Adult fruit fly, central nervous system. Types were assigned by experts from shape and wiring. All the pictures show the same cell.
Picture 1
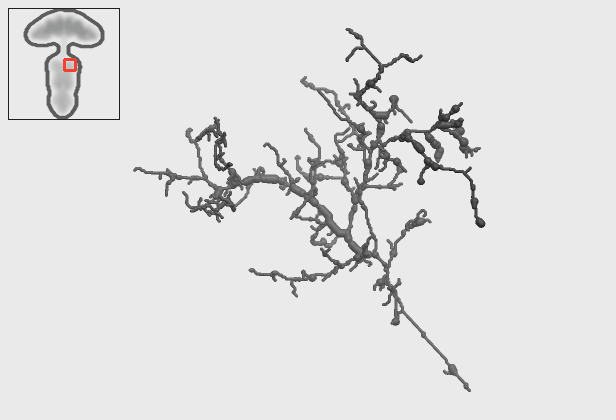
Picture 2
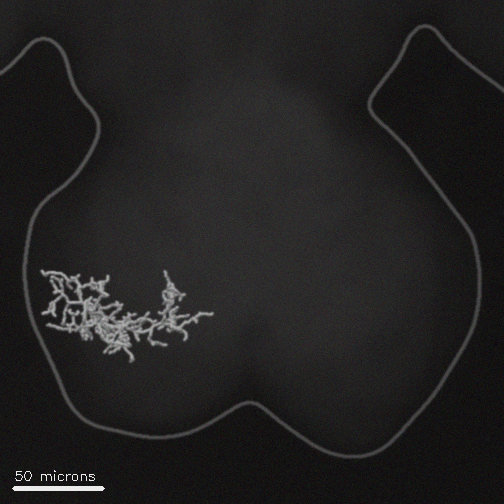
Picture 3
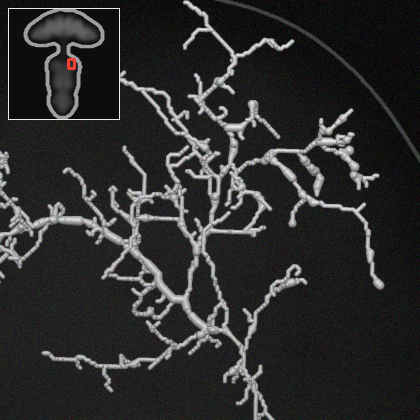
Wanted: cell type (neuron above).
IN20A.22A035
